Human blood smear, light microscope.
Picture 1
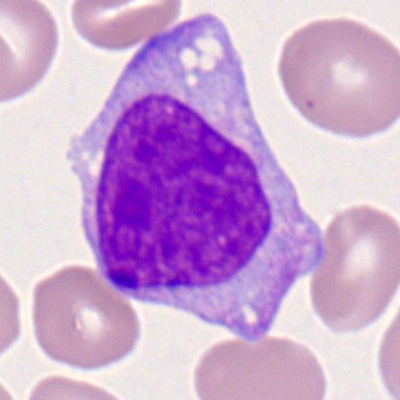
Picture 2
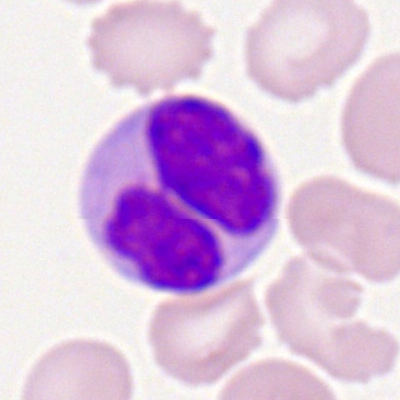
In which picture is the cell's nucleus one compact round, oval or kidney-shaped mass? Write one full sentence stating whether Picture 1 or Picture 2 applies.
The cell of picture 1 has its nucleus as one compact round, oval or kidney-shaped mass.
